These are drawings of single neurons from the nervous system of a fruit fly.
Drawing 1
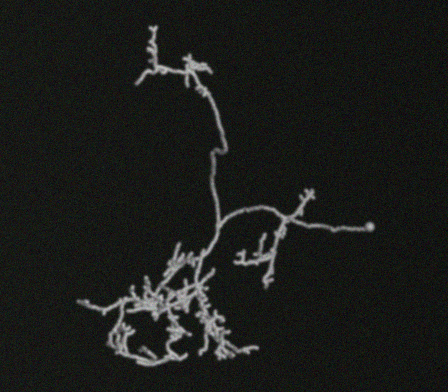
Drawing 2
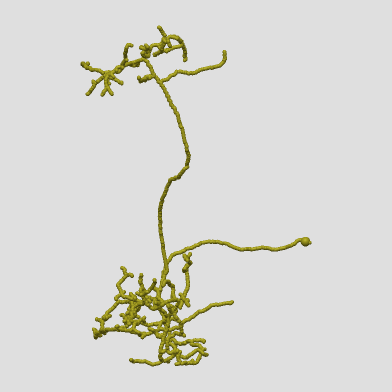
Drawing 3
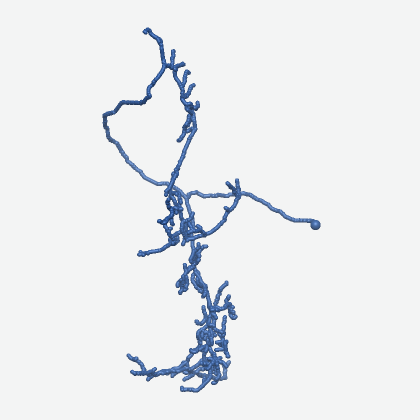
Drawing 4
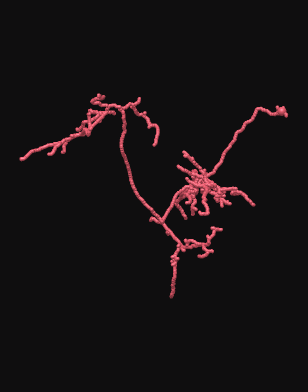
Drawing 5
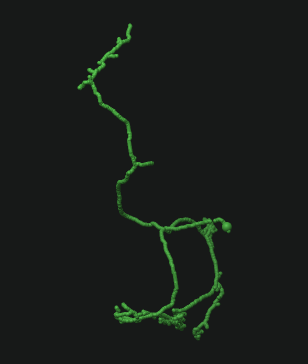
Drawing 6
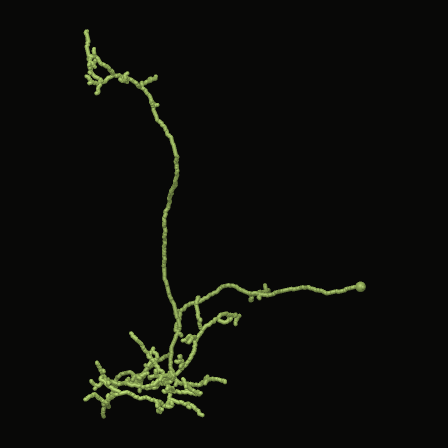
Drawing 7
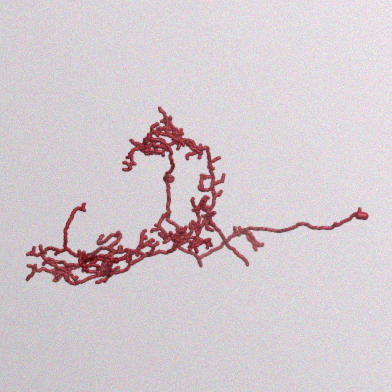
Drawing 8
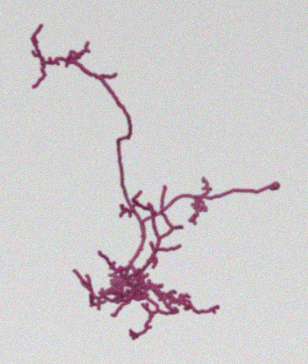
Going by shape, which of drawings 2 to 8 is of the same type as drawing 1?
8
